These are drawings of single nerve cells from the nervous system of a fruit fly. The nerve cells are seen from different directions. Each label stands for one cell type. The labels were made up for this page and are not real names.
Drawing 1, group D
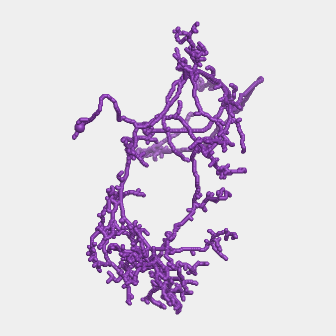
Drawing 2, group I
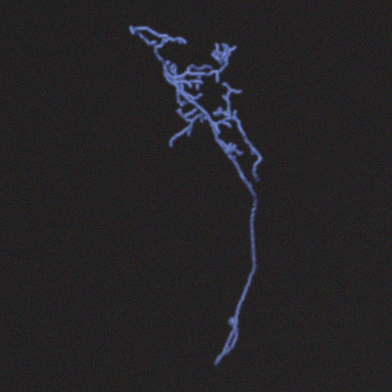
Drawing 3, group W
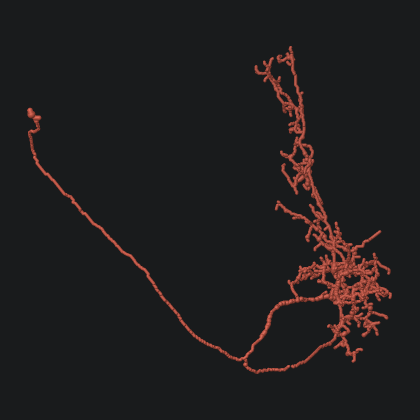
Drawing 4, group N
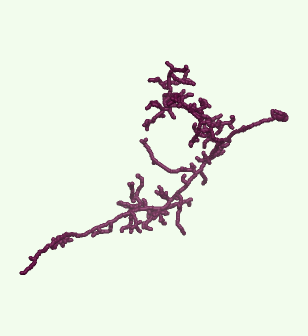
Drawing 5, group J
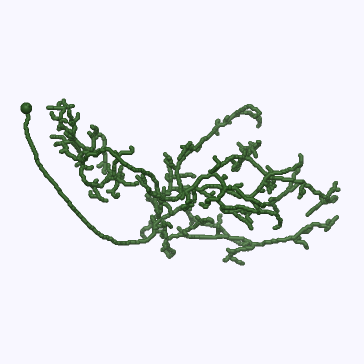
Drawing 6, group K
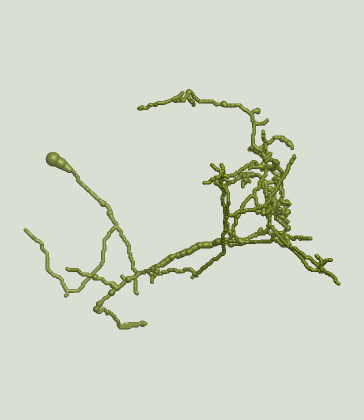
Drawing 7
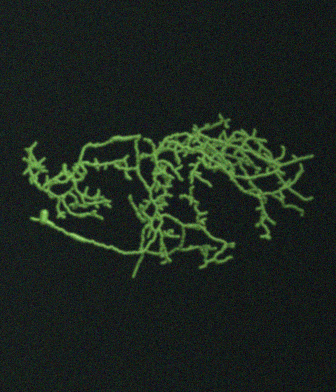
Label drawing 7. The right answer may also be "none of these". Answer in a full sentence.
It belongs to group J.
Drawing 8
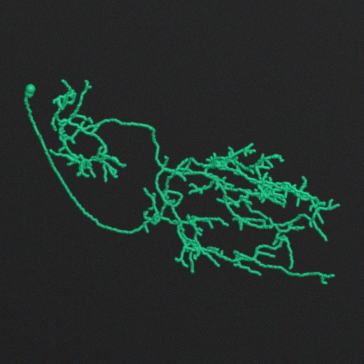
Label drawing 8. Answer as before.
It belongs to group J.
